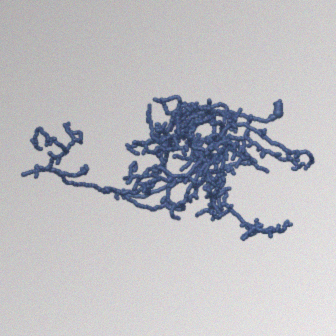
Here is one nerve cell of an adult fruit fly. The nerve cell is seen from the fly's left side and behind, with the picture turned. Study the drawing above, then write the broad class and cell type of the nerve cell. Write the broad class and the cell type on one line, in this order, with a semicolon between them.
central-brain intrinsic neuron; WED060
